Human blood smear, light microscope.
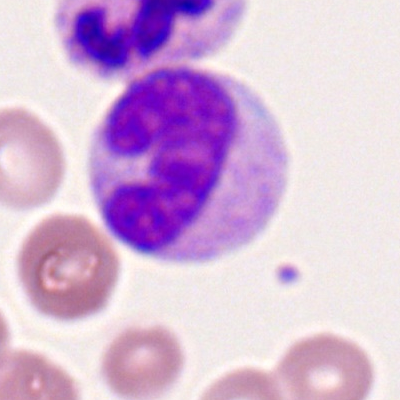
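Monocyte, the central cell of a stained human blood smear. Its nucleus looks indented, rather kidney-like, and sits toward the left side. On the right, the cytoplasm spreads as a broad crescent, and I can make out fine, faint granules in it.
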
